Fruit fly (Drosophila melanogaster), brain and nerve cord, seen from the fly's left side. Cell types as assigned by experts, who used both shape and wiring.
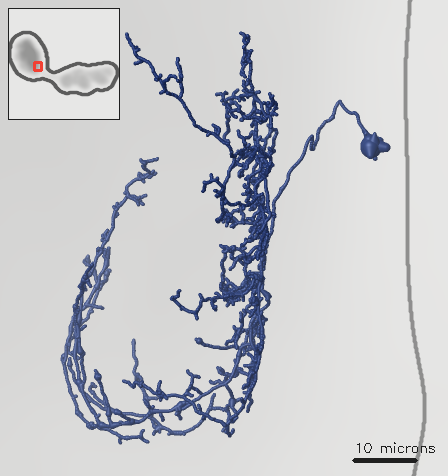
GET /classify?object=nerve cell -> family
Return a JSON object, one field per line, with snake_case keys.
{
 "family": "LPi"
}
